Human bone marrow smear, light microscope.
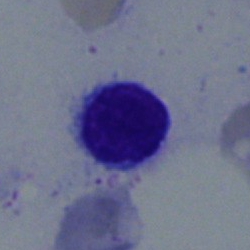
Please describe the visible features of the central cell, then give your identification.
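Looking first at the nucleus, the chromatin is dense and stains dark purple. Around it the cytoplasm makes only a scant rim, and what can be seen of it is pale blue. On the left, the edge of the cell is fuzzy, with small irregular projections. So this is a lymphocyte.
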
